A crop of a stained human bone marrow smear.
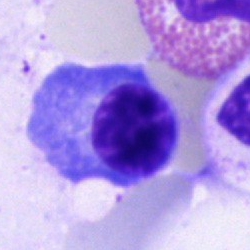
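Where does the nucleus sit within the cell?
Off-centre, shifted toward the right side.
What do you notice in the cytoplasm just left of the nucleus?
A paler zone, and the cytoplasm shows no distinct granules.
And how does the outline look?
Irregular, with blunt bulges.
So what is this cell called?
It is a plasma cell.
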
